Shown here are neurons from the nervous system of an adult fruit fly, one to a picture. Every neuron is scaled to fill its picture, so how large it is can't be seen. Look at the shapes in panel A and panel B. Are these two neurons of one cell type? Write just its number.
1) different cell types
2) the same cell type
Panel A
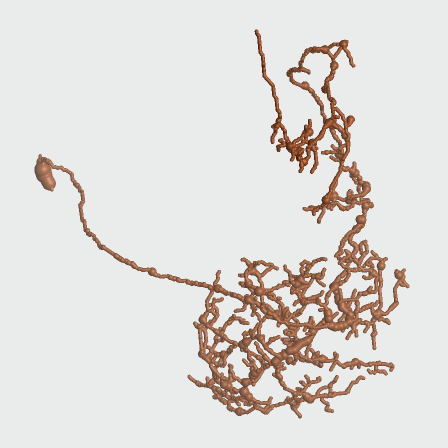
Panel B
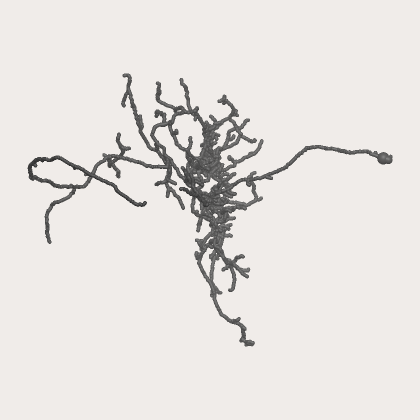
1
